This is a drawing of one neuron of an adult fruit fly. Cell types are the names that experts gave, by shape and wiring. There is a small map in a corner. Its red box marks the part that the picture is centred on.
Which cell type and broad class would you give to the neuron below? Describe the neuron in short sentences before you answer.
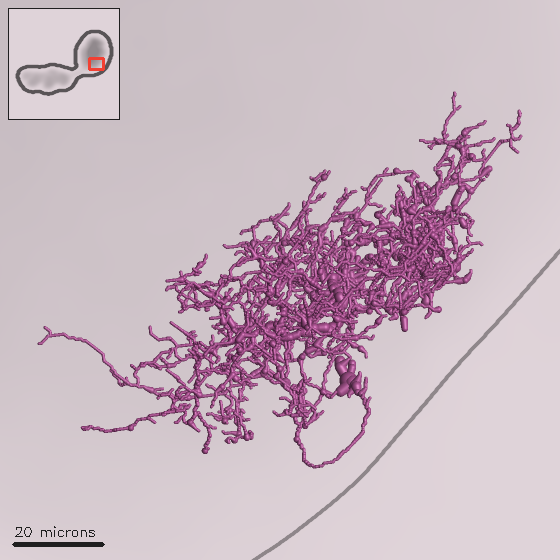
From left to right in the picture it spans about 110 microns. More than a hundred branch ends can be seen. Its cell type is GNG023. Its broad class is central-brain intrinsic neuron.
